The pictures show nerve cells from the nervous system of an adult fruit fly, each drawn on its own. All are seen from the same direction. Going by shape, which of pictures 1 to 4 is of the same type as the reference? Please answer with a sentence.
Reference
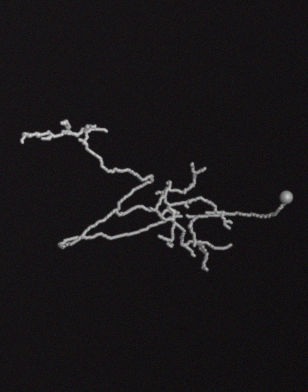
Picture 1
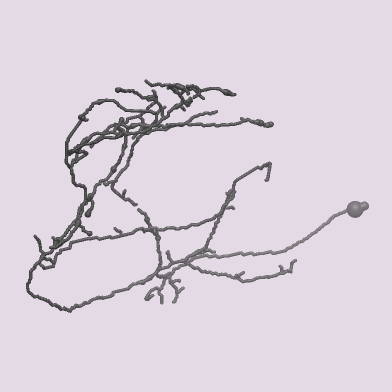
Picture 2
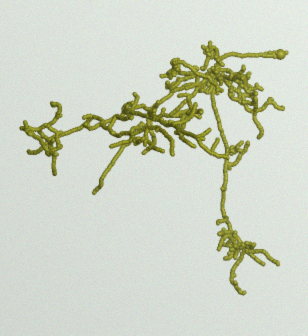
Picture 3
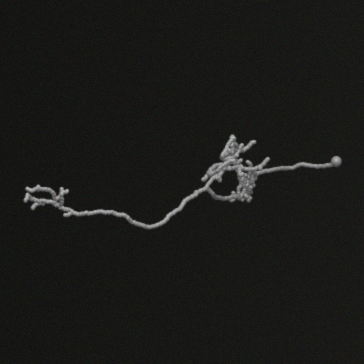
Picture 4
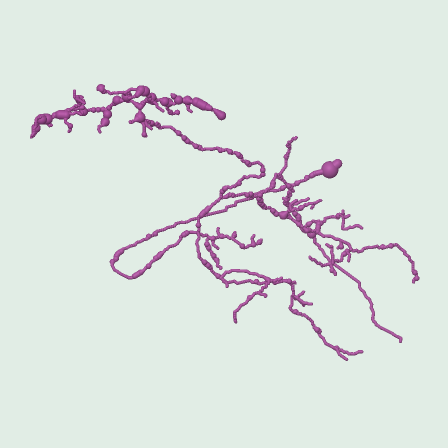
Picture 4 is of the same cell type.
